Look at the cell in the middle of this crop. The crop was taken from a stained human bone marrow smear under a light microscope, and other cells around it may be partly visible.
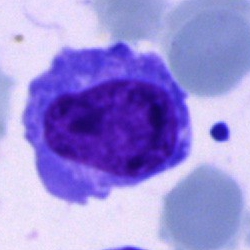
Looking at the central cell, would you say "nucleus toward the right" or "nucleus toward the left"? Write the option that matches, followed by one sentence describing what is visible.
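Nucleus toward the right. The cytoplasm is blue-violet and widest at the lower left of the cell.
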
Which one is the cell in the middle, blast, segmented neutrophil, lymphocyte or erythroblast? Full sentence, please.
The cell occupying the middle of the crop is a blast.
